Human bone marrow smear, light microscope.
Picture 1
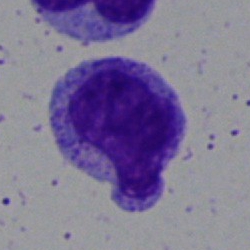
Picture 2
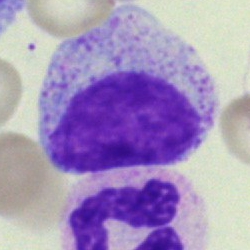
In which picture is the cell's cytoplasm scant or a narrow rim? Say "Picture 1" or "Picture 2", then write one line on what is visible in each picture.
Picture 1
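What picture 1 shows: The nucleus fills most of the cell.
What picture 2 shows: The cytoplasm is abundant and pale blue-grey.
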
